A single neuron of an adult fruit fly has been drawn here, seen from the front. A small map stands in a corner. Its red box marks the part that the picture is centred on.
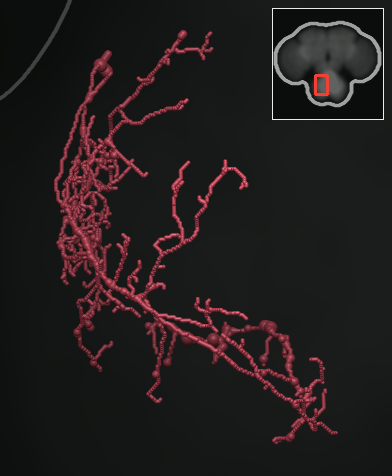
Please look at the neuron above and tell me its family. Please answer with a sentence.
The family is hemilineage 09A.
